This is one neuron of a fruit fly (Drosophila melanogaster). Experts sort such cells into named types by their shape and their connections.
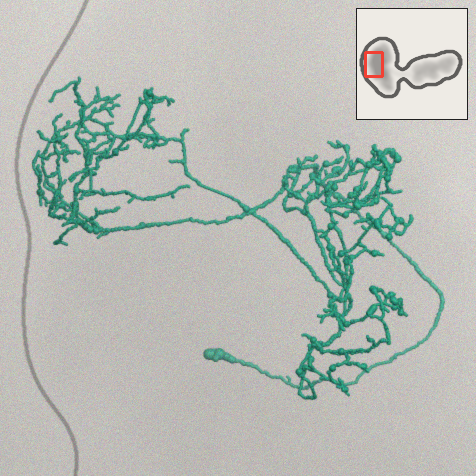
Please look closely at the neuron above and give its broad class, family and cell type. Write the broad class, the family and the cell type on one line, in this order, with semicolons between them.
central-brain intrinsic neuron; hemilineage LALv1_dorsal; FB5N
